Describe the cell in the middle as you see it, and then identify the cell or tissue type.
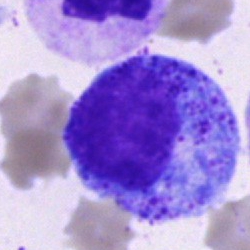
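A round outline encloses a nucleus that lies toward the left side of the cell. The cytoplasm is pale blue, with purple granules scattered through it. The cell is a promyelocyte.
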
